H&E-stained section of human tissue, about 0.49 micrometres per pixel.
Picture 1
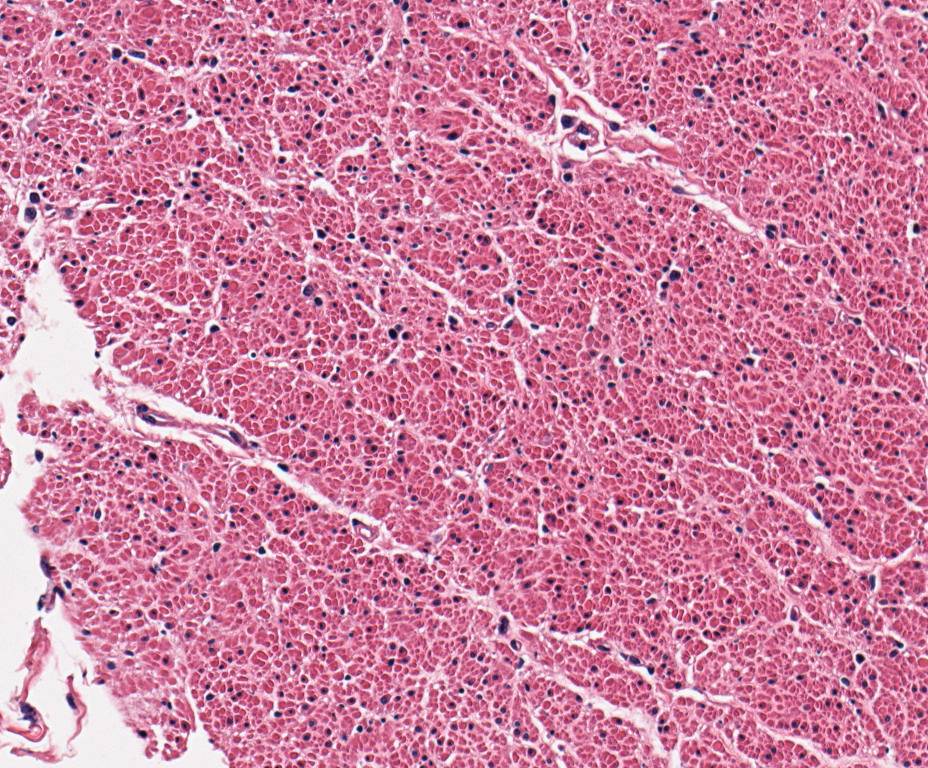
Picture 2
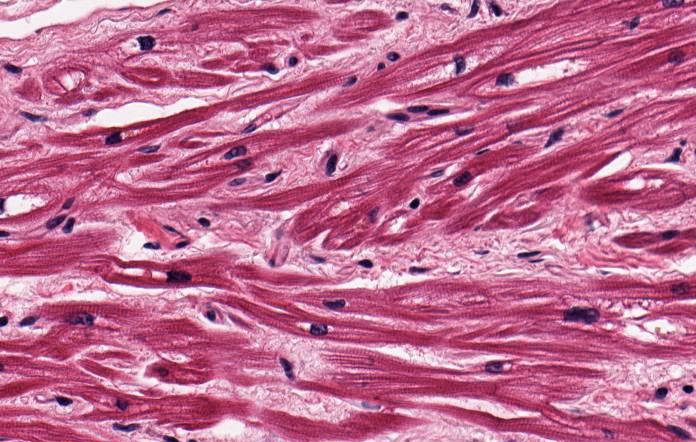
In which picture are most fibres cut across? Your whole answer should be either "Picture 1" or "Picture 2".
Picture 1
